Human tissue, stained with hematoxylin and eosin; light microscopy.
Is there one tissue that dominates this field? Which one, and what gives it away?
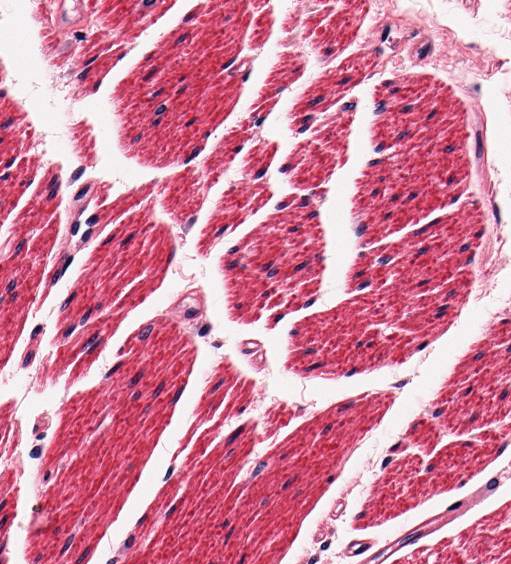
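Smooth muscle makes up this field. The field is filled with bundles of muscle fibres separated by pale clefts, and the muscle cytoplasm stains a deep red-pink.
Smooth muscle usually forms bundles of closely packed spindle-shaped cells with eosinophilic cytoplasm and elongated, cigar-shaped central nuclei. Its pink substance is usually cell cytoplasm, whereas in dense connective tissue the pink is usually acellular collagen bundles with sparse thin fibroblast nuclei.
No fat cells are seen in the field.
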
